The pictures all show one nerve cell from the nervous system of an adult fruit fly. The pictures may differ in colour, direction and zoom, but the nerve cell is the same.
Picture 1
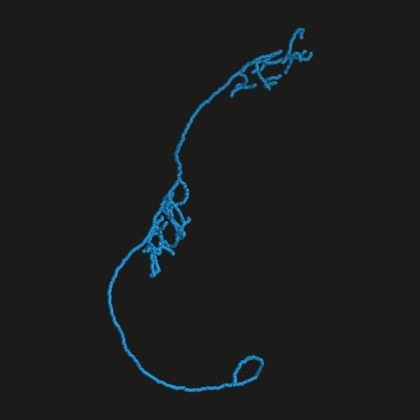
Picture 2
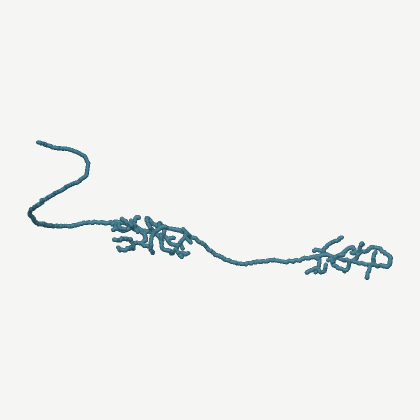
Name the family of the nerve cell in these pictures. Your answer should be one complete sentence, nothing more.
It is class olfactory that names the family of this nerve cell.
